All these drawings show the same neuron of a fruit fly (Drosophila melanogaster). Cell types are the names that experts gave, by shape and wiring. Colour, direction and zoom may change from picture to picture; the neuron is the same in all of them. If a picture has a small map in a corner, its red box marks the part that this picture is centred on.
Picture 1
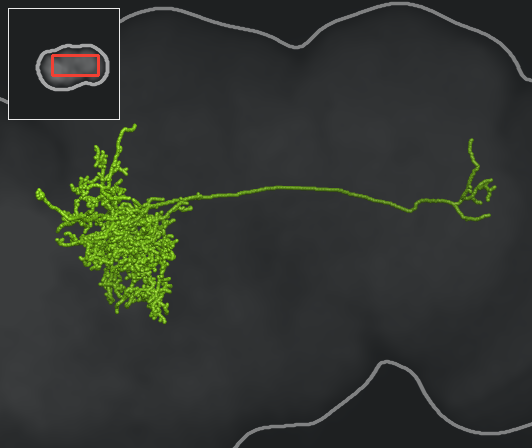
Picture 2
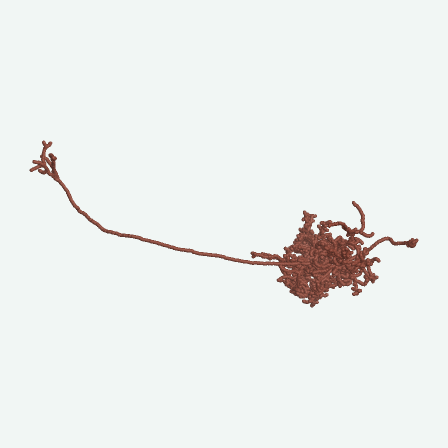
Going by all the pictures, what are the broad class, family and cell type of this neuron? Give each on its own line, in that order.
central-brain intrinsic neuron
hemilineage VLPl&d1_lateral
AVLP259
